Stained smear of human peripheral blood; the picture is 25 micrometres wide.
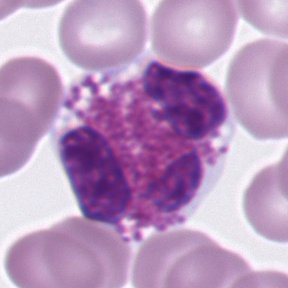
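Eosinophil, nucleated cell at centre. Nucleus split into separate lobes; chromatin dark purple, coarsely clumped. Granules coarse and round. Upper left: cell edge ragged where granules spill past it.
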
